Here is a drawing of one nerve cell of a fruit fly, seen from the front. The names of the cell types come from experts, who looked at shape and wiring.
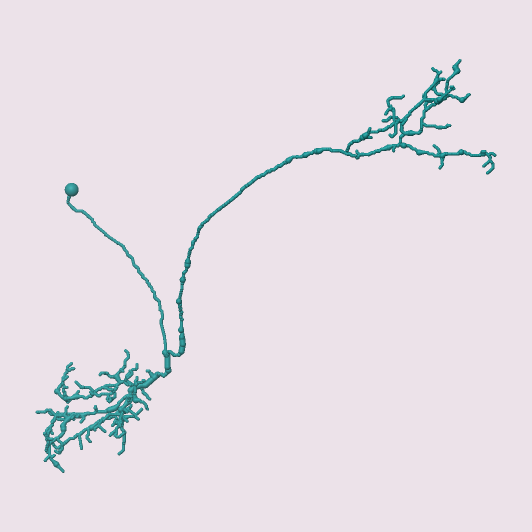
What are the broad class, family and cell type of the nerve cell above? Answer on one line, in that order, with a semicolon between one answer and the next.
visual projection neuron; hemilineage VPNd2; LC10d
